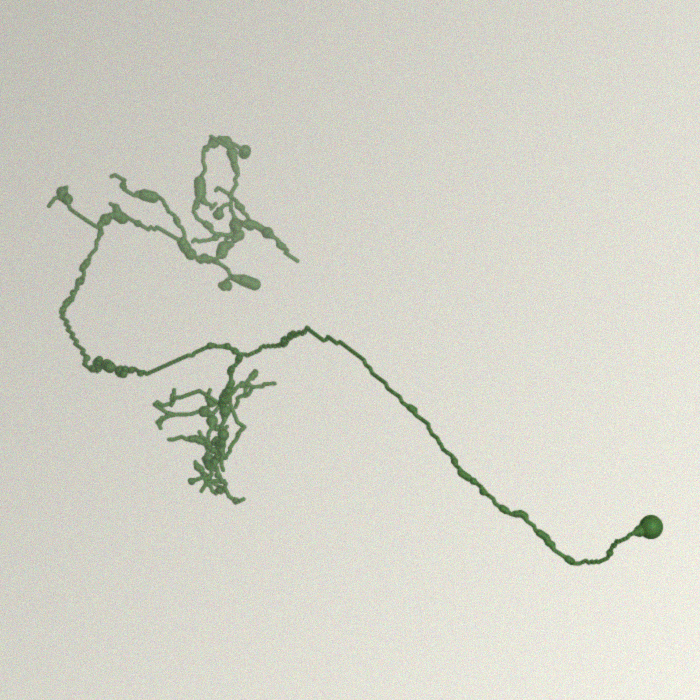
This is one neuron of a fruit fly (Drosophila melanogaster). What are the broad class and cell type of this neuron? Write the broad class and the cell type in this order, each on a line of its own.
central-brain intrinsic neuron
CB2685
